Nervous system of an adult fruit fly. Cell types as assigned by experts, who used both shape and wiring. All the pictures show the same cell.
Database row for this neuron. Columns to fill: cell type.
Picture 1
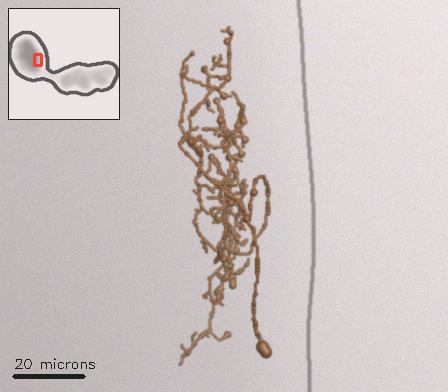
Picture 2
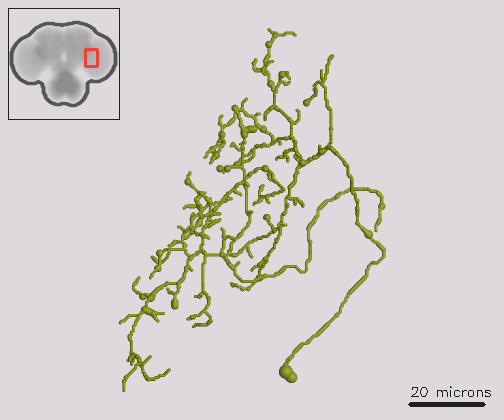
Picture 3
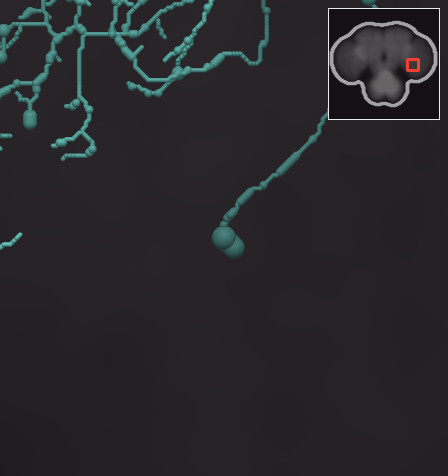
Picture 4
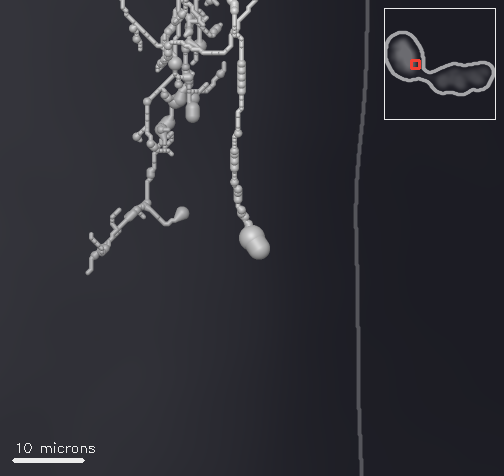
LPi2d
